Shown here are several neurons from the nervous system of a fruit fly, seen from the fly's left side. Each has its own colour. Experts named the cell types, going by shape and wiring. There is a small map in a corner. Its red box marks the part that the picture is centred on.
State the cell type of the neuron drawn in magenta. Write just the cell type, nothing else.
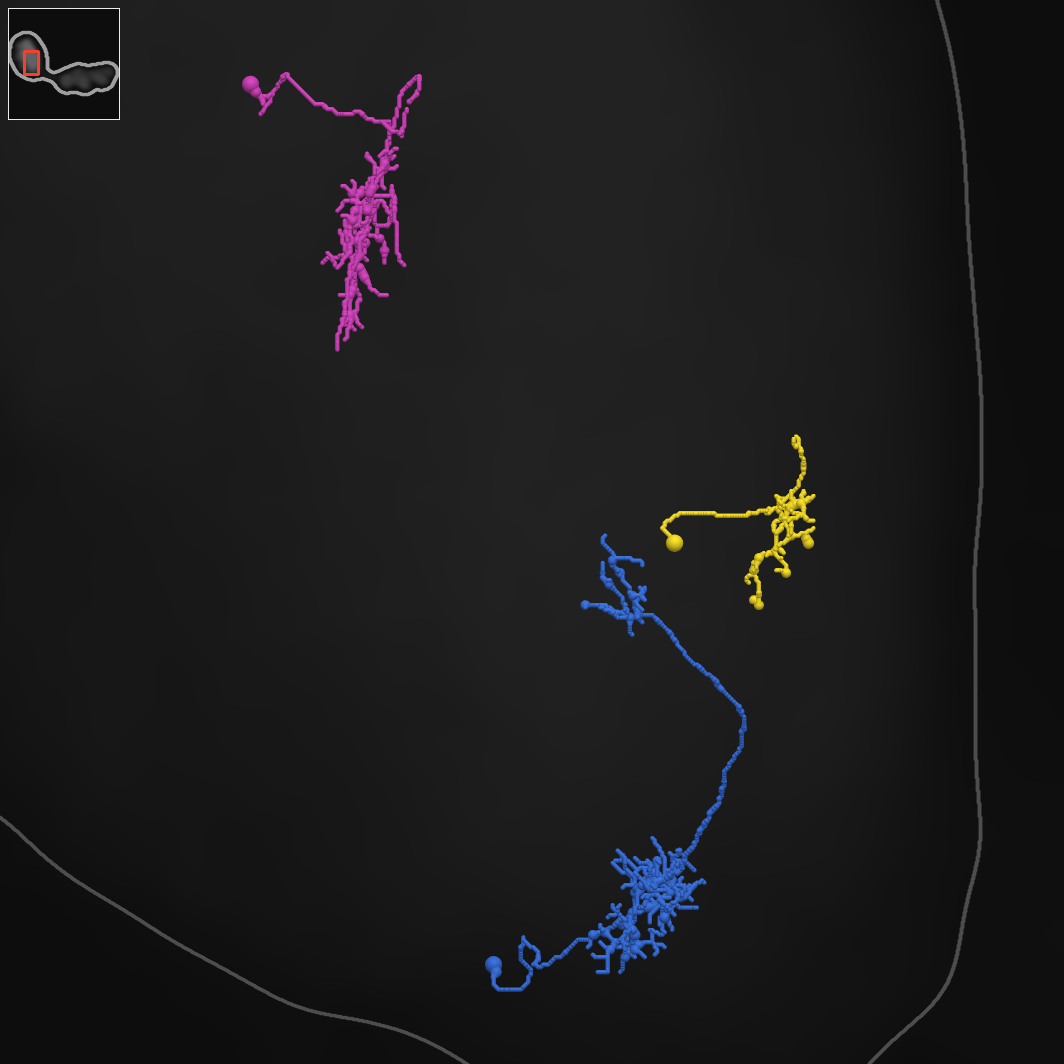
Cm9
